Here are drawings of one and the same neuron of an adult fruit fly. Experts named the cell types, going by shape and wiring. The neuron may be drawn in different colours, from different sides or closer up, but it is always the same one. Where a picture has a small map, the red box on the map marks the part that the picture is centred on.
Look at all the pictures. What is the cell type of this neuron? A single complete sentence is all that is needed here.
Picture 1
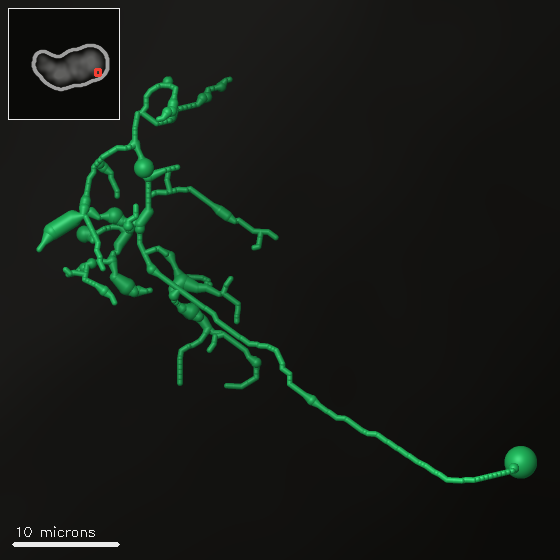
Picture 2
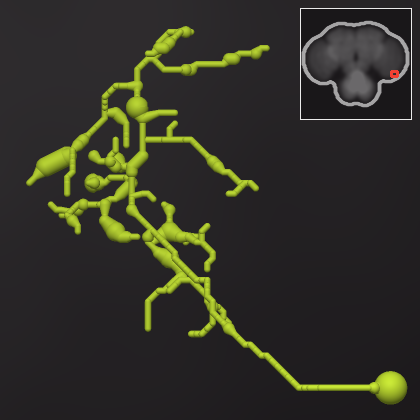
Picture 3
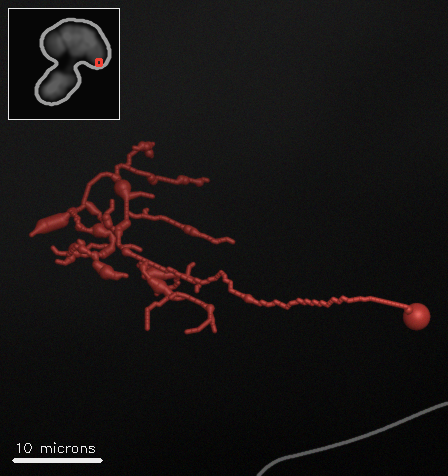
The cell type Dm2 is the type of this neuron.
